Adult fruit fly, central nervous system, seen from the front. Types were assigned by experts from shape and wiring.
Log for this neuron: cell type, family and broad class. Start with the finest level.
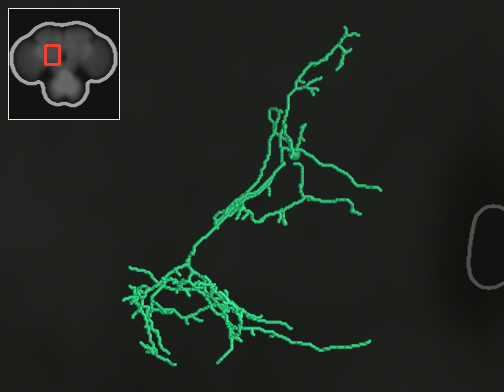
WED164; hemilineage DM5_ventral; central-brain intrinsic neuron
